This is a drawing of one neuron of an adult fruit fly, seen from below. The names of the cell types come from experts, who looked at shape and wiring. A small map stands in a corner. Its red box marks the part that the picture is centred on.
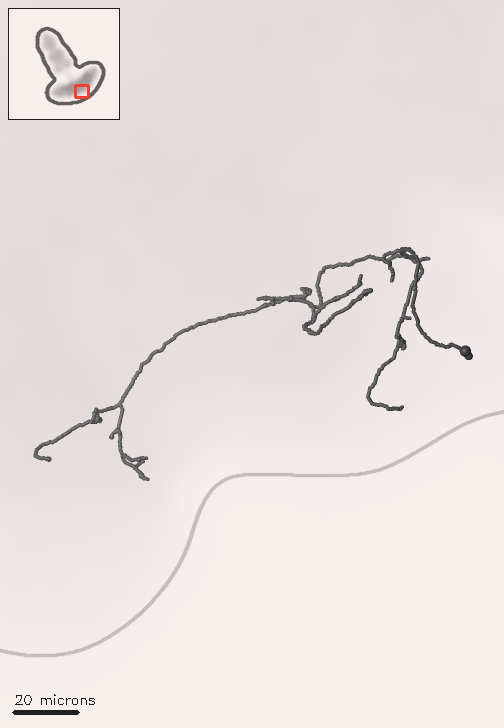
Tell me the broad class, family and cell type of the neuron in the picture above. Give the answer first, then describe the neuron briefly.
This is a central-brain intrinsic neuron. Its family is hemilineage ALv2. Its cell type is v2LN46. The cell body is on the right of the picture. By the scale bar it is about 140 microns wide in this view.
